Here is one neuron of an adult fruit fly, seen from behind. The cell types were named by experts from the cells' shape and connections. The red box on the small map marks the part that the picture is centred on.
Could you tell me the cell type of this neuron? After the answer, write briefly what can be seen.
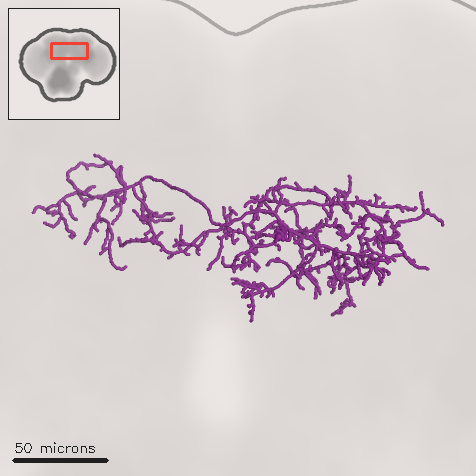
It is of cell type IB093. This is a central-brain intrinsic neuron. Its cell body lies in the middle of the picture. From left to right in the picture it spans about 200 microns. Dozens of branch ends can be seen.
